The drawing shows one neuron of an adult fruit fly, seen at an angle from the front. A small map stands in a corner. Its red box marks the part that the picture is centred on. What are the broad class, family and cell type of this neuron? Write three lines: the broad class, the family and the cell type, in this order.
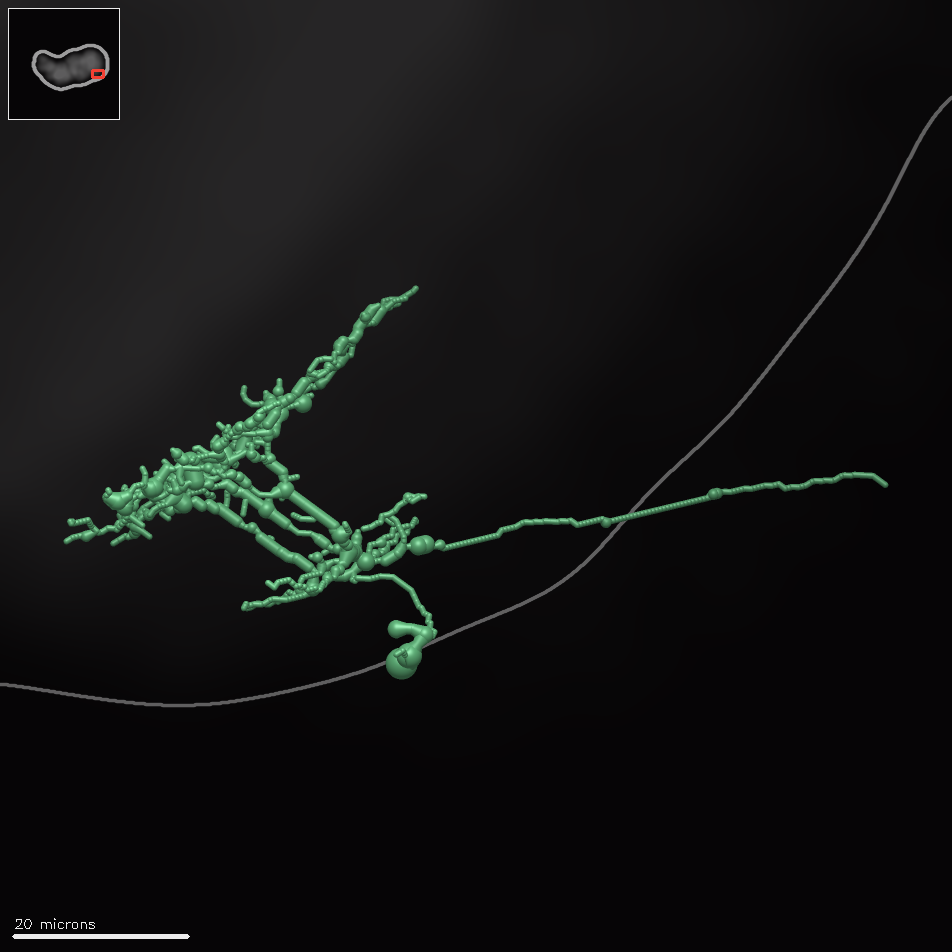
optic-lobe intrinsic neuron
Lawf
Lawf1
